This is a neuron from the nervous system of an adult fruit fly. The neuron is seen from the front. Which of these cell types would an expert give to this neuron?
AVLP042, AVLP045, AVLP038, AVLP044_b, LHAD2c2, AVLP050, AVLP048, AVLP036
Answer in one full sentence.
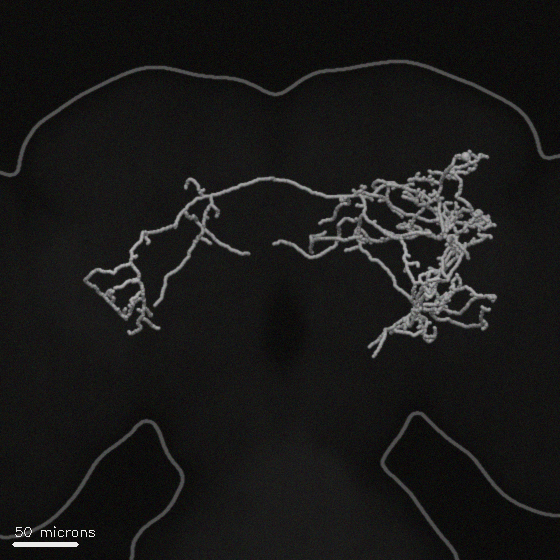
This neuron falls under the cell type AVLP036.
